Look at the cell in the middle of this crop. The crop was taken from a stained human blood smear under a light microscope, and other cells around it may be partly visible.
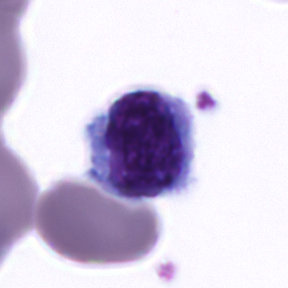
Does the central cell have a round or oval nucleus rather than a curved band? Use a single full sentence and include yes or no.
Yes, the shape of the nucleus is one compact round or oval mass.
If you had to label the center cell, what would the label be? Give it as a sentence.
Standing at the centre of this crop is a plasma cell.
